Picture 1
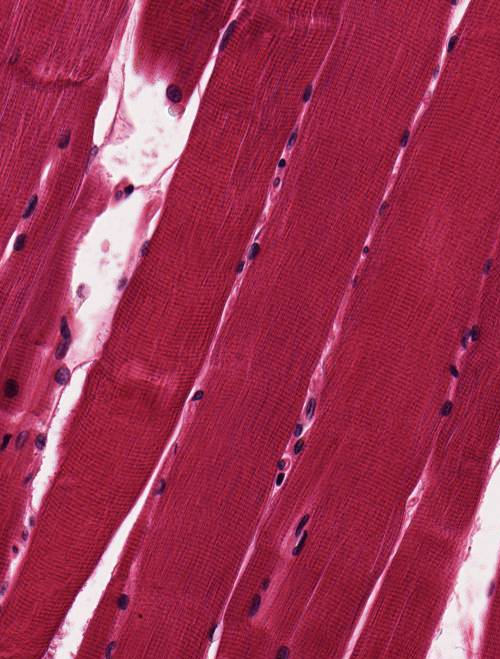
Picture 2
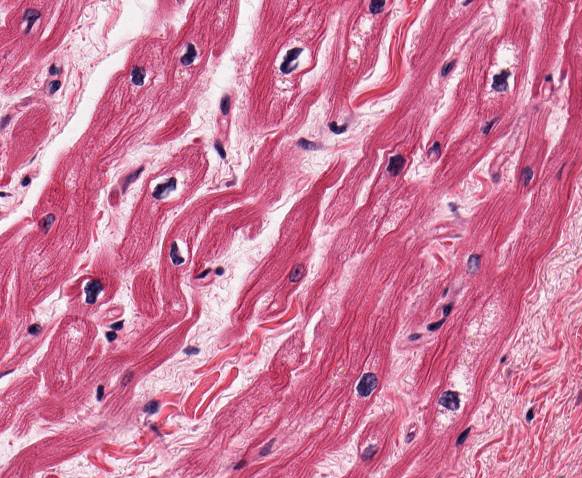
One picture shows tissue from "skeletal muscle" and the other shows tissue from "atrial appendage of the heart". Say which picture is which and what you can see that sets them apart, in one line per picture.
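The field in picture 1 comes from the skeletal muscle. The fibre nuclei lie at the edges of the fibres rather than in their centres.
The field in picture 2 comes from the atrial appendage of the heart. The muscle cell nuclei lie centrally within the fibres.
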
